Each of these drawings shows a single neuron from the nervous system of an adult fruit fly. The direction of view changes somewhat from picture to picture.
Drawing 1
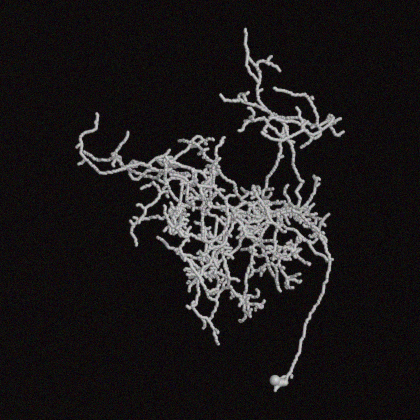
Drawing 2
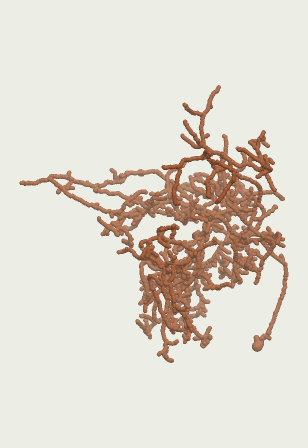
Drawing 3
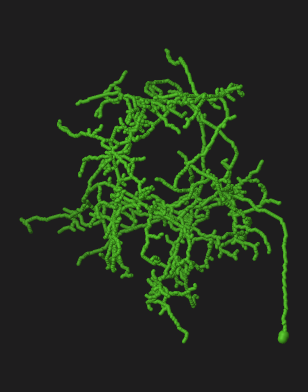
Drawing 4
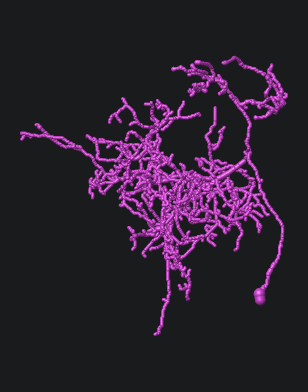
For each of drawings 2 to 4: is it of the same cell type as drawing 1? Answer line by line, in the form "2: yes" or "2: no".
2: no
3: yes
4: yes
